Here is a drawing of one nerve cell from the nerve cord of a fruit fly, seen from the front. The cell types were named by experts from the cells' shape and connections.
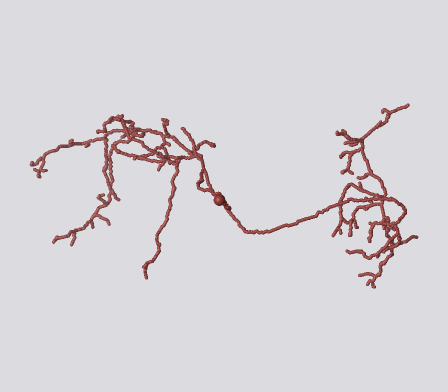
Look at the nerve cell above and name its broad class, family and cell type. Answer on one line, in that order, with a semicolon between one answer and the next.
nerve-cord intrinsic neuron; hemilineage 01A; IN01A072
